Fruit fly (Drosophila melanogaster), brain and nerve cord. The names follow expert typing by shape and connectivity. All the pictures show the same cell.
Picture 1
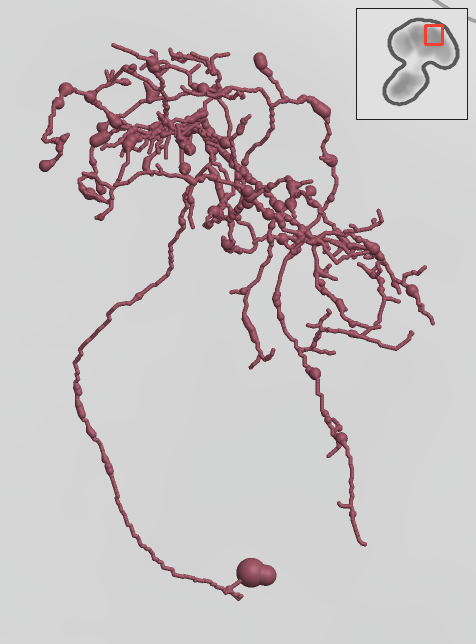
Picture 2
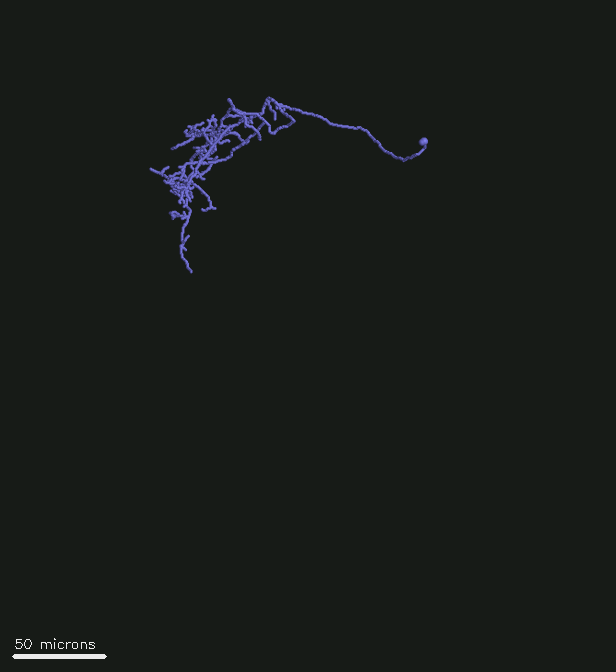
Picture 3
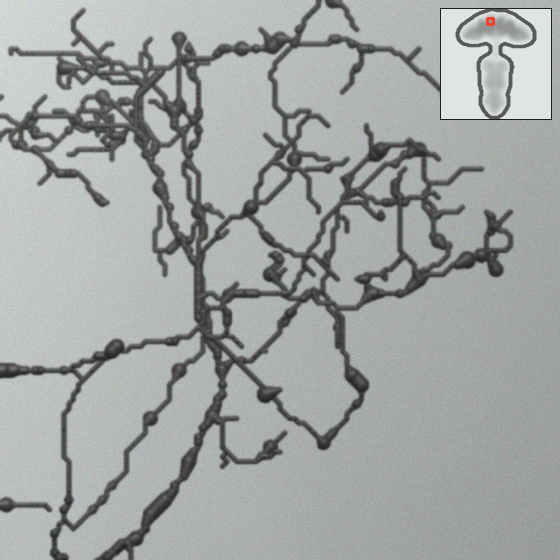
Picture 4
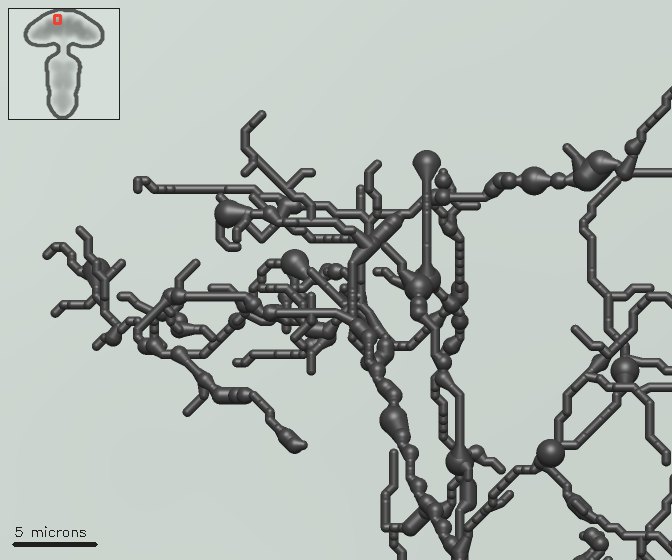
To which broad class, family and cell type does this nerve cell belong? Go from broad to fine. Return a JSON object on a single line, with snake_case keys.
{"broad_class": "central-brain intrinsic neuron", "family": "hemilineage DL1_dorsal", "cell_type": "MBON15"}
